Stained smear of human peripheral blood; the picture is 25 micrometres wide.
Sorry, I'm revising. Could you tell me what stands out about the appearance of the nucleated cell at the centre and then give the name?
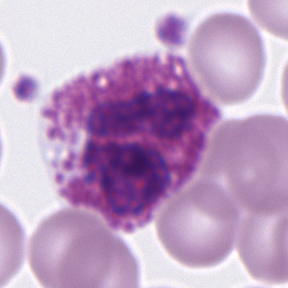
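Start with the nucleus: it has two lobes, one sitting above the other. Its chromatin is dense, dark purple and clumped. Now the cytoplasm, which is packed with coarse, round granules. Follow the edge and you'll see it is bumpy where those granules bulge at the surface. This is an eosinophil.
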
